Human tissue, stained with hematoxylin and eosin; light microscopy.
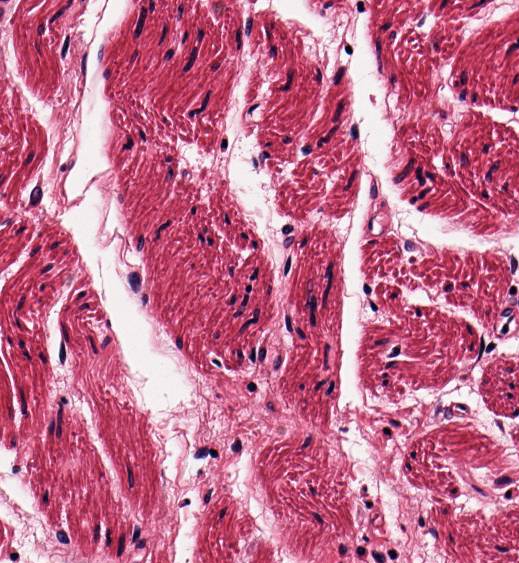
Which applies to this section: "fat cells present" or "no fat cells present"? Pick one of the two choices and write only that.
No fat cells present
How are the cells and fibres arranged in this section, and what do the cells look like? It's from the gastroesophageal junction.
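Muscle fibre bundles fill most of the field, neighbouring ones cut at differing angles rather than lying parallel. Elongated dark blue nuclei sit within the fibres, lined up along their length. The cytoplasm is deeply eosinophilic, with a fine lengthwise fibrillar texture.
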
